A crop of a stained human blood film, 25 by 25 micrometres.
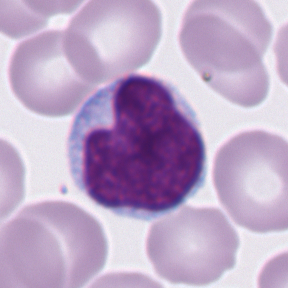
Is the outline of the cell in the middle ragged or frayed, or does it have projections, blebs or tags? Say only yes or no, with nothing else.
No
